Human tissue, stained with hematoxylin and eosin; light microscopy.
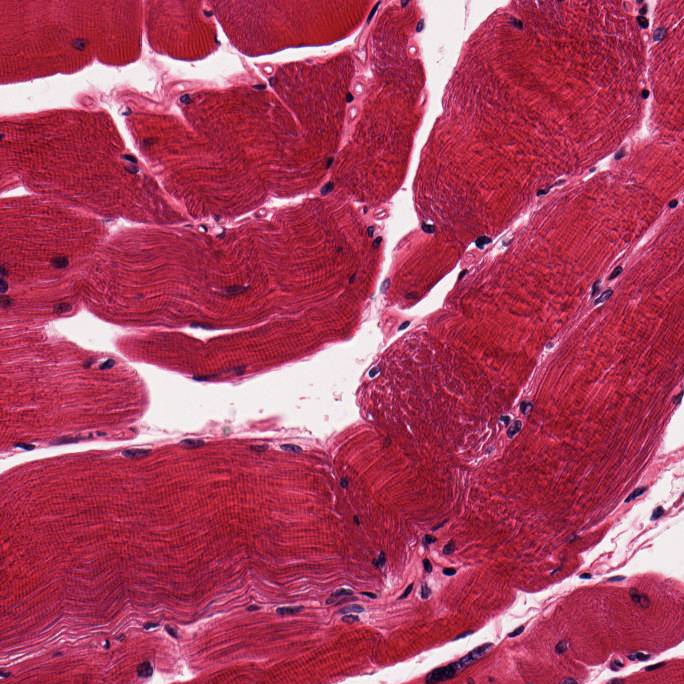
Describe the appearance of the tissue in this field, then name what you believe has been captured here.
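In the right half the fibres run diagonally, rising from lower left to upper right, and you can make out fine transverse cross-striations along them. Nuclei are dark, flattened and sit at the fibre edges, not centrally; cytoplasm's a deep, even red. This is skeletal muscle.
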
